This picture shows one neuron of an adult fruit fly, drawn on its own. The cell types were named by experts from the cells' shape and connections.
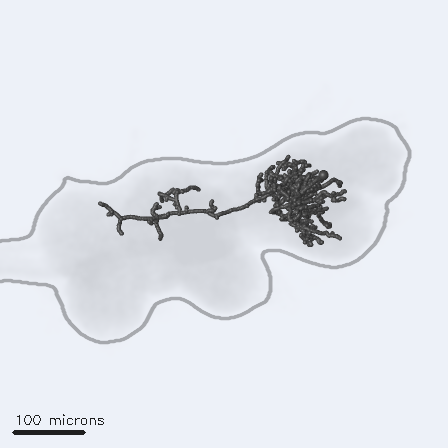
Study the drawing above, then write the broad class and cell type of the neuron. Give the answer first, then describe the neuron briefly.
Its broad class is nerve-cord intrinsic neuron. Its cell type is INXXX091. The cell body is on the right of the picture. By the scale bar it is about 350 microns wide in this view.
